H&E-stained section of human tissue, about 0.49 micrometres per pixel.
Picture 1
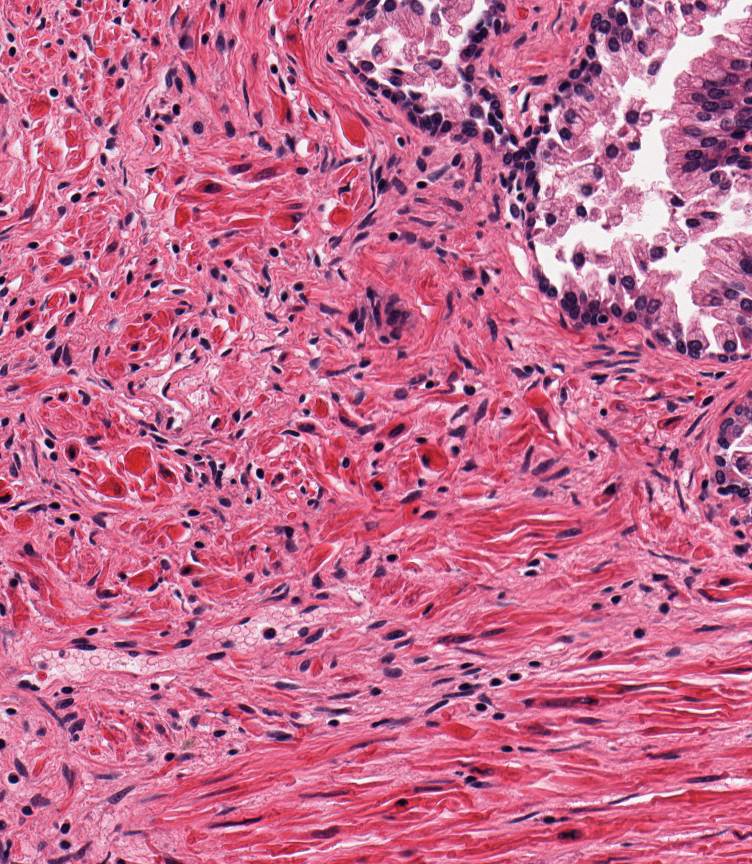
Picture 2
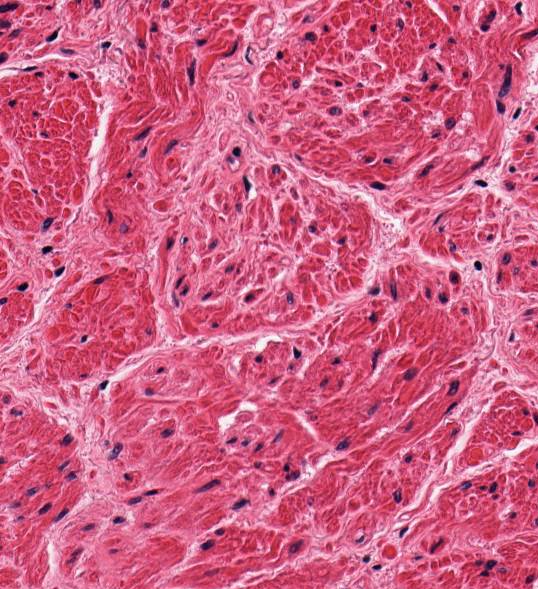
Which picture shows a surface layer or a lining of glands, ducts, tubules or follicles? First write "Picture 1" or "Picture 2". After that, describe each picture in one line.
Picture 1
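Picture 1: A lumen lined by epithelium occupies the upper right corner of the field, and the rest is stroma and muscle.
Picture 2: No epithelium, glands or fat cells are present anywhere in the field.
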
